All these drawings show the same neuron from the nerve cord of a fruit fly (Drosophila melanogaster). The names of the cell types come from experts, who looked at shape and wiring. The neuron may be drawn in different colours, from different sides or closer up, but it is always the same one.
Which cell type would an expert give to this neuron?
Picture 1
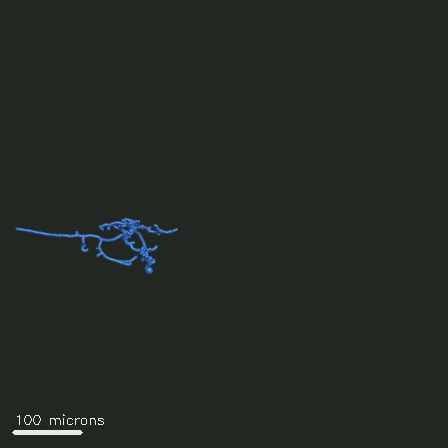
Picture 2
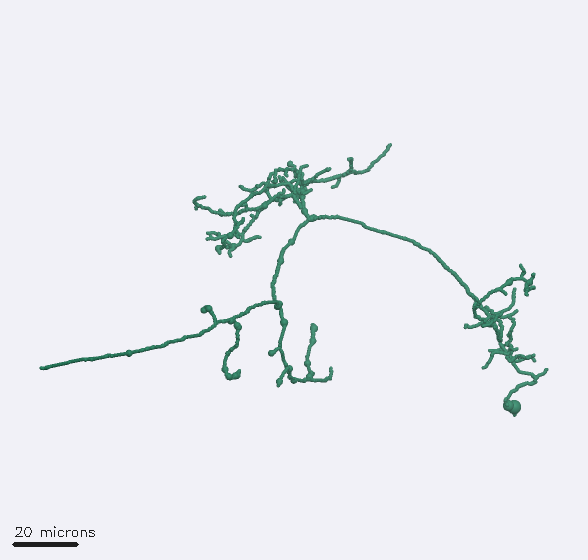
AN12B076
